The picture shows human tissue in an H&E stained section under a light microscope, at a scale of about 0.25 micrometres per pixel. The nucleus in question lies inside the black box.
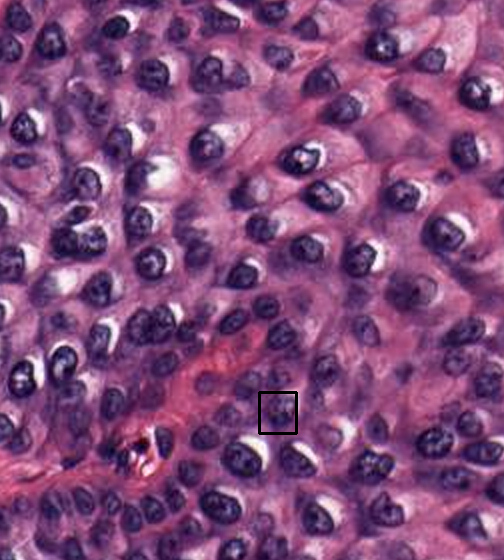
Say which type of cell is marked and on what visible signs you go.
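It is a squamous epithelial cell. Its nucleus is oval and dark purple, somewhat smaller than the large nuclei just below it. Unlike several nuclei just below it, its nucleus has no clear white crescent beside it. Its cytoplasm is a pale pinkish purple, and its outline against the neighbouring cells is not distinct. It lies in a crowded sheet of cells, at the edge of a pinker band of tissue to its upper left.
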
